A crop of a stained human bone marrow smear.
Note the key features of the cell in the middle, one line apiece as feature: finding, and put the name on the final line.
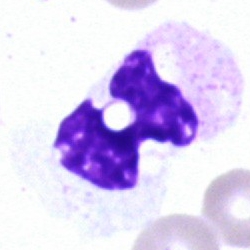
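Outline of nucleus: pinched in at the middle into two broad halves, like a diagonal hourglass
Chromatin: dark purple, coarsely clumped, with small paler patches
Waist: one round clear hole sitting right there
Granules: fine, pinkish-lilac, scattered, densest toward the upper right
Call it: segmented neutrophil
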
